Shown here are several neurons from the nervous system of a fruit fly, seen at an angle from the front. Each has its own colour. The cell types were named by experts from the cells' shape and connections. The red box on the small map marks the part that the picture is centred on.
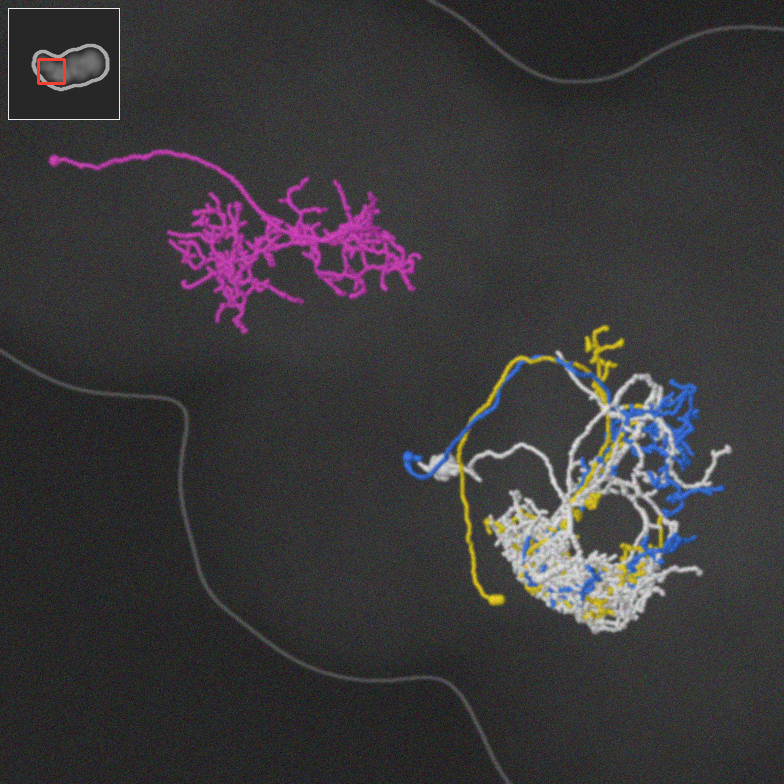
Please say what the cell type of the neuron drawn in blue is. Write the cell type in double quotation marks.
"IN12B059"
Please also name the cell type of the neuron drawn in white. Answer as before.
"IN12B007"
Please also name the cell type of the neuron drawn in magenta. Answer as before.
"IN12B036"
